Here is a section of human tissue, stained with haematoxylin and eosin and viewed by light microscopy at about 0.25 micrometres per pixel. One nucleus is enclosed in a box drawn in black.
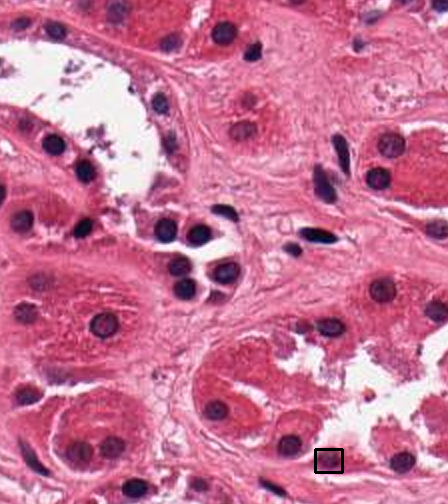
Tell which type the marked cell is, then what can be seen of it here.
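Proximal tubule cell. The nucleus is surrounded by pink cytoplasm. The cell lies in a row with its neighbours along the lower edge of the tubule, resting directly on wavy pink fibres beneath it. Pale open lumen space lies above and to the right of it.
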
